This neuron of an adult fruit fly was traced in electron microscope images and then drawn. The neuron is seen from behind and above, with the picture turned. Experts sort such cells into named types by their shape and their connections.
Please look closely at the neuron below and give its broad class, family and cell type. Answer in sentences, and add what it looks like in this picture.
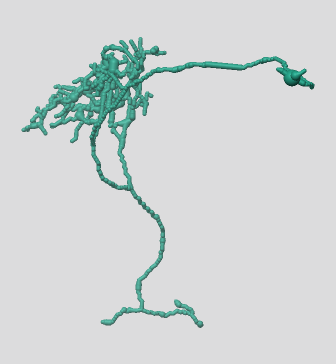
It is a central-brain intrinsic neuron. Its family is called class CX. Its cell type is FC1B. The cell body is at the upper right of the picture. Dozens of branch ends can be seen.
